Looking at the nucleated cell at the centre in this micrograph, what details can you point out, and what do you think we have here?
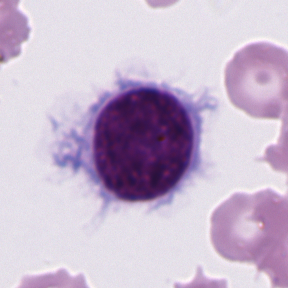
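Outline first: ragged and irregular. Margin next: fine hair-like projections fringe the cell on every side. Cytoplasm after that: broadest to the left of the nucleus, with no granules seen. Last, the name: hairy cell.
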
